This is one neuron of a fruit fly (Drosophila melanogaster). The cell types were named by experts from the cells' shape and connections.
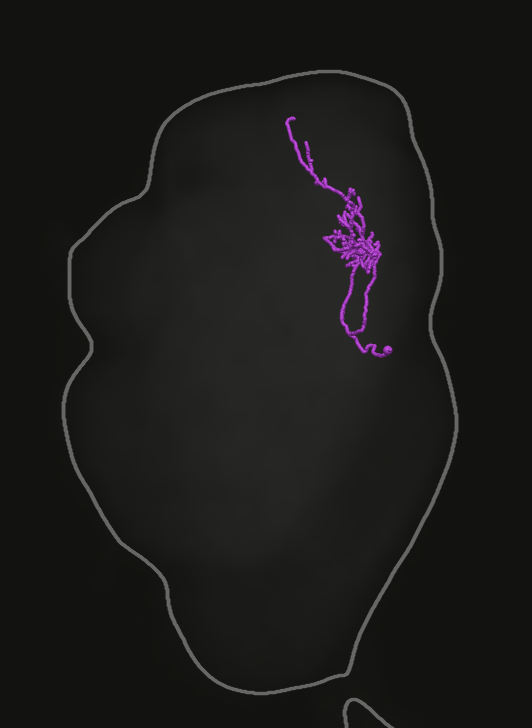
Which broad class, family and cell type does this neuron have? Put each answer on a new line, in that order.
central-brain intrinsic neuron
hemilineage VPNp&v1_ventral
PLP185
